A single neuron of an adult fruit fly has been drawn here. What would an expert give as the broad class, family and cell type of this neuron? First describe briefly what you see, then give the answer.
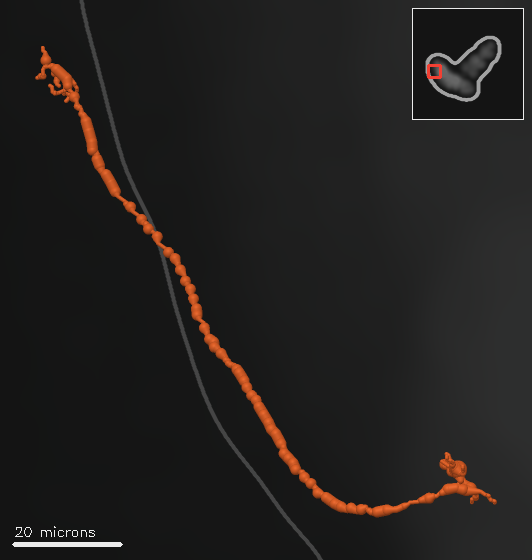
The drawing shows no cell body. By the scale bar it is about 90 microns tall in this view. It is an optic-lobe intrinsic neuron. The family is L. The cell type is L3.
